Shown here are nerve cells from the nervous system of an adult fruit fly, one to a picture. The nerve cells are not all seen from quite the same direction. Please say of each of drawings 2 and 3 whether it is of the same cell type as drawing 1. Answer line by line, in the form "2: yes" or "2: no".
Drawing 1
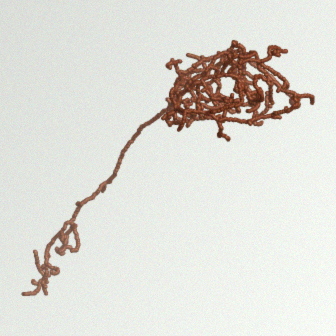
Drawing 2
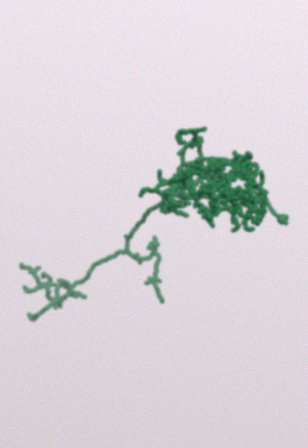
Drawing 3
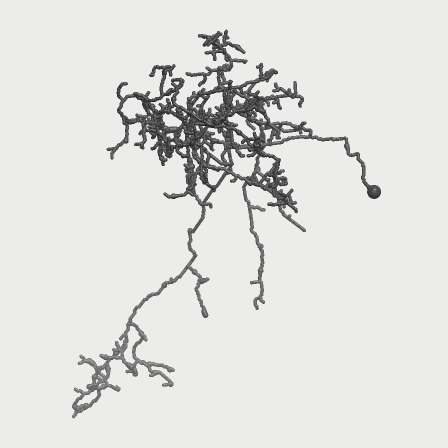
2: yes
3: yes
